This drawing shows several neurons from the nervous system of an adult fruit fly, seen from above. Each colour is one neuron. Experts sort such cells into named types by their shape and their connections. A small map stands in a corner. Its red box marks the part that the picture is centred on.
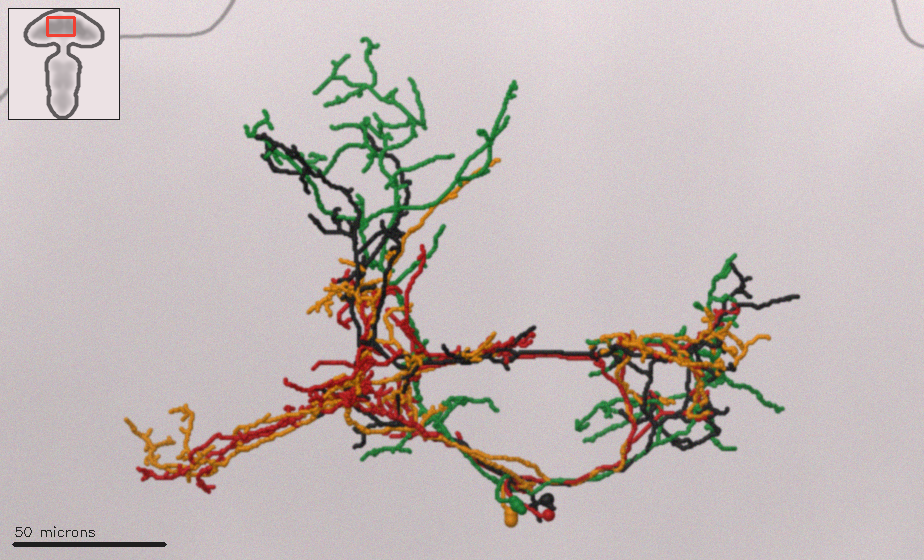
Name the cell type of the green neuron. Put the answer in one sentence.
The cell type is SMP489.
